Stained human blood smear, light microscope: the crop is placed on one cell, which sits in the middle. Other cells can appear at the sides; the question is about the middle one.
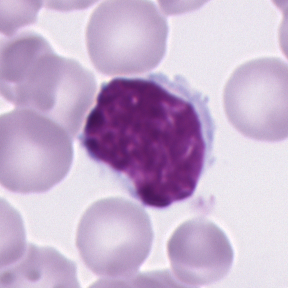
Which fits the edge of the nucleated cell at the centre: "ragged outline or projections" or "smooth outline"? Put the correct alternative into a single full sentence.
This cell's outline is not smooth but rough.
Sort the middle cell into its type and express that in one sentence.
At the crop's centre, the cell is a lymphocyte.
